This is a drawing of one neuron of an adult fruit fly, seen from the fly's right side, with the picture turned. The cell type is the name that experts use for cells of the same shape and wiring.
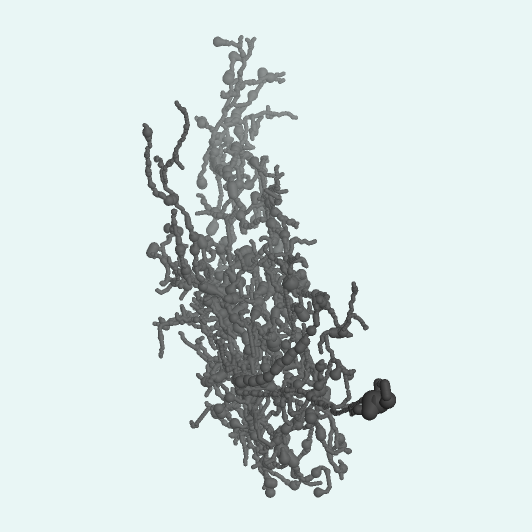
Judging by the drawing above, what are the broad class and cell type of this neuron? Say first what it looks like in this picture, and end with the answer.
The cell body can be seen at the lower right of the picture. In this view it is taller than it is wide. Its broad class is central-brain intrinsic neuron. Its cell type is GNG072.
